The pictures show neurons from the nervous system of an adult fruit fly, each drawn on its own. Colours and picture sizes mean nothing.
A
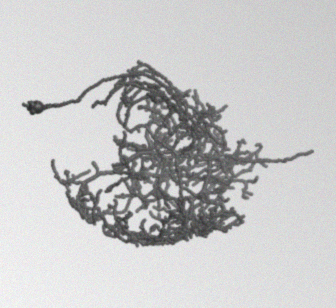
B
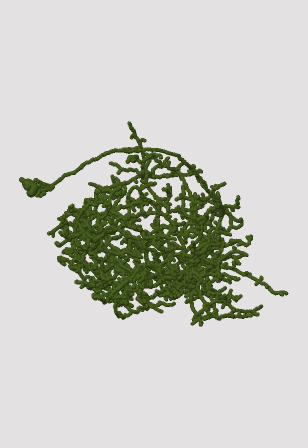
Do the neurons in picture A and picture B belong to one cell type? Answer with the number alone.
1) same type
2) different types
2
